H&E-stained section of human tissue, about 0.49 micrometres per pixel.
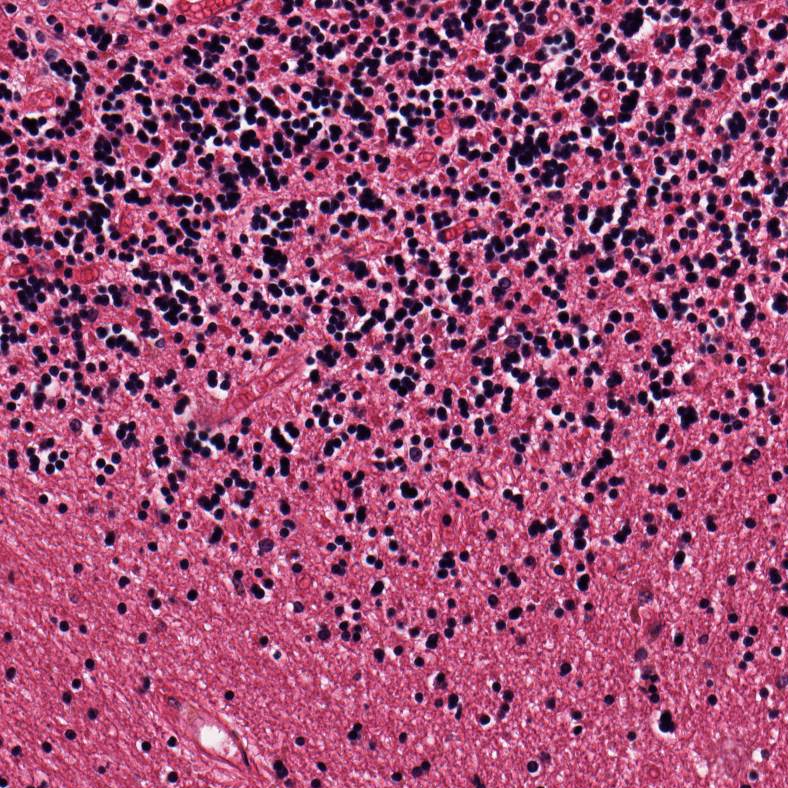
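Cerebellum. The upper half is densely cellular, and it grades, as far as I can follow, into a sparsely cellular pink zone below. Up there the nuclei are small, round and dark purple with scant visible cytoplasm, crowding in irregular clusters between small pale pink islands. Near the bottom left, a small vessel shows an empty white lumen.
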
